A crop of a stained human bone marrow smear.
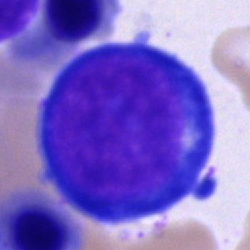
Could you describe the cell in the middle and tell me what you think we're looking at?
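Outline: round. Cytoplasm: only a thin rim around the nucleus. Nucleus: a small pale area at its right edge. Cell margin: a small round bleb protruding at the lower right. This is a proerythroblast.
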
